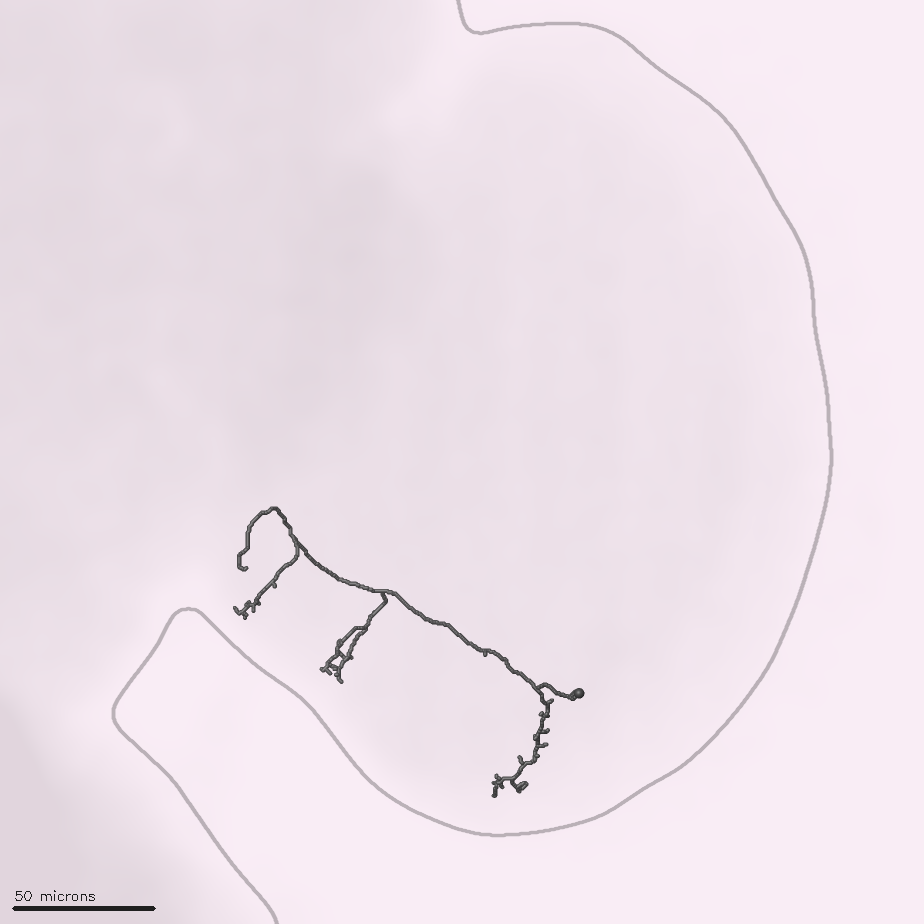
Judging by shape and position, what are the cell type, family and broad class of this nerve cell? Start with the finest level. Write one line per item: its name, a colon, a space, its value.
cell type: TmY9a
family: TmY
broad class: optic-lobe intrinsic neuron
